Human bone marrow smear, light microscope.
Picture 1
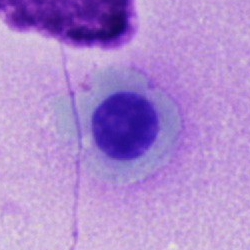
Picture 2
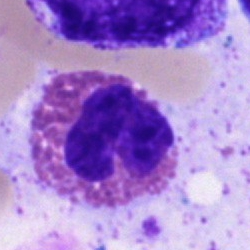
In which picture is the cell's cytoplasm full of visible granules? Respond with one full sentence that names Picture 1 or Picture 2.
The cell seen in picture 2 shows many visible granules in its cytoplasm.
